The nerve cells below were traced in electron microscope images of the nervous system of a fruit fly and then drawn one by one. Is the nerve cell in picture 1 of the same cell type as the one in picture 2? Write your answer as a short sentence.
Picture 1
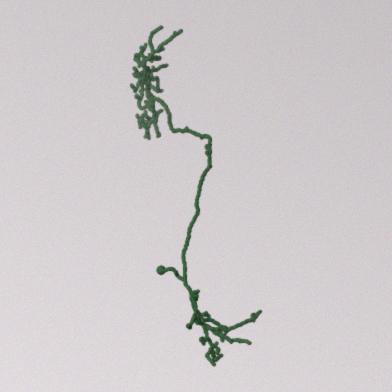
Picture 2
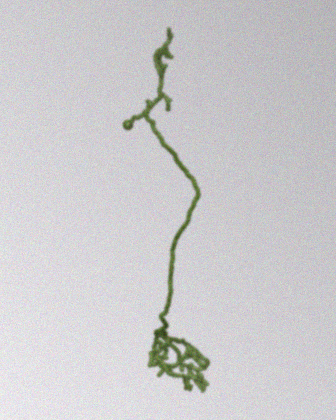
They are of different cell types.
